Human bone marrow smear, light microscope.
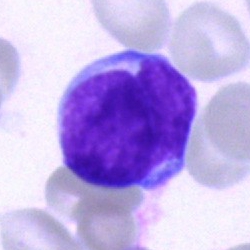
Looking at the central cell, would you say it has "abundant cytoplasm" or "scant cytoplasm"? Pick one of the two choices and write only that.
Scant cytoplasm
